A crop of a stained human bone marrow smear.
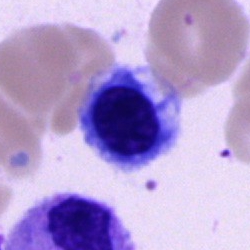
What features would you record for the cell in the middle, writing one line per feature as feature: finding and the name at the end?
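Shape: roughly round, edge slightly irregular and fuzzy
Chromatin: dense, dark purple
Nucleolus: none visible
Cytoplasm: blue rim, widest toward the upper right
Cell: erythroblast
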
